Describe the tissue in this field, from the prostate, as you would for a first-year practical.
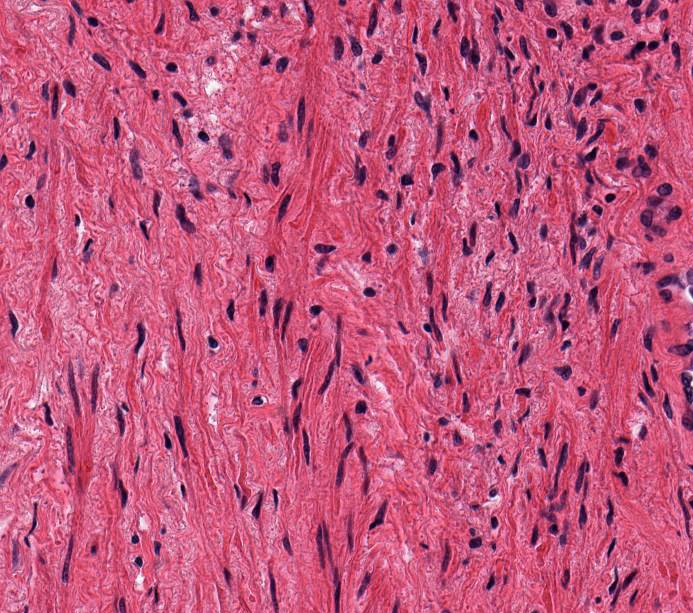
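See how the fibres run mainly from top to bottom of the field. The collagen fibres are wavy rather than straight. Most nuclei are dark, elongated and spindle-shaped, lying parallel to the fibres. Around them, cell borders and cytoplasm can't be made out against the collagen.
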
